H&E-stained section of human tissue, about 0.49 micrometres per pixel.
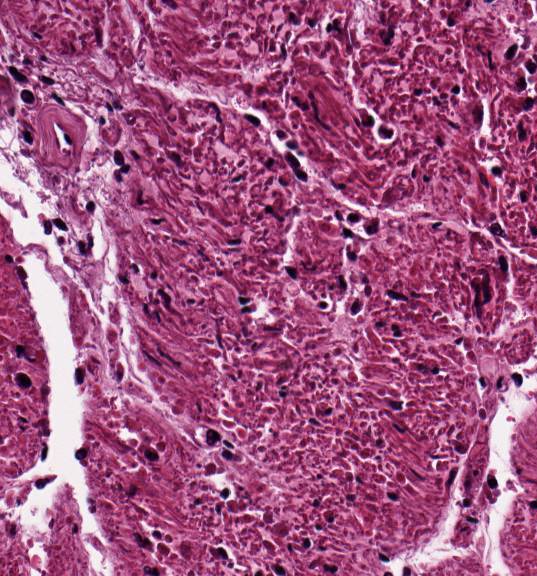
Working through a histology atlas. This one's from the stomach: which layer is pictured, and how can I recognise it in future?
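What you're looking at is smooth muscle. Its cytoplasm stains a deep pink with eosin.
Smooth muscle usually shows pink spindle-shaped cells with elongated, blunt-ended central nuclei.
You'll find no epithelium or fat cells anywhere, and a small thick-walled vessel with a narrow lumen sits near the upper left corner.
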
